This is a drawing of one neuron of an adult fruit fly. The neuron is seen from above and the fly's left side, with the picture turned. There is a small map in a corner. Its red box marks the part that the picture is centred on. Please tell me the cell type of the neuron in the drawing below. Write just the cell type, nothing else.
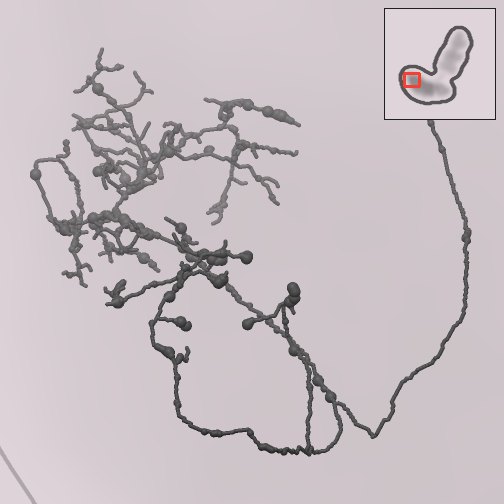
LHPV5c1_a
